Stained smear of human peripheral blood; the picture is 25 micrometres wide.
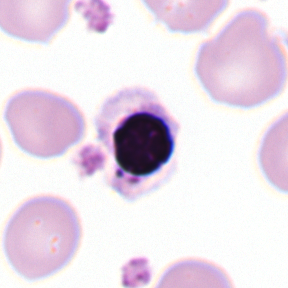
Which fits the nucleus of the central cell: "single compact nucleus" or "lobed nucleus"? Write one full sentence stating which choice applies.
Its nucleus forms a single compact mass of round, oval or kidney shape.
